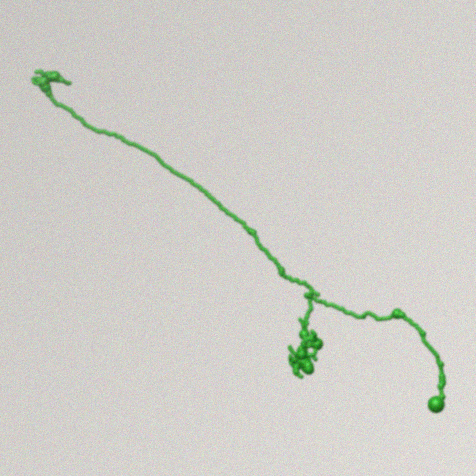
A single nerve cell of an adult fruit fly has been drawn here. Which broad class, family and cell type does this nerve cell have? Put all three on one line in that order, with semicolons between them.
optic-lobe intrinsic neuron; T; T3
